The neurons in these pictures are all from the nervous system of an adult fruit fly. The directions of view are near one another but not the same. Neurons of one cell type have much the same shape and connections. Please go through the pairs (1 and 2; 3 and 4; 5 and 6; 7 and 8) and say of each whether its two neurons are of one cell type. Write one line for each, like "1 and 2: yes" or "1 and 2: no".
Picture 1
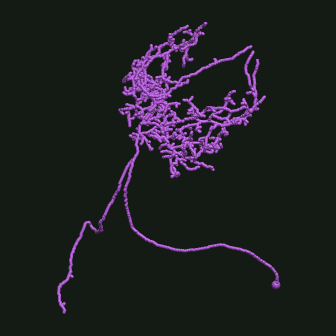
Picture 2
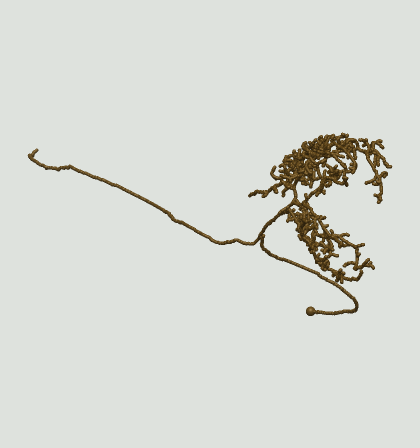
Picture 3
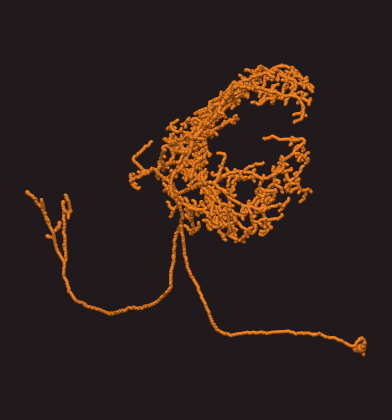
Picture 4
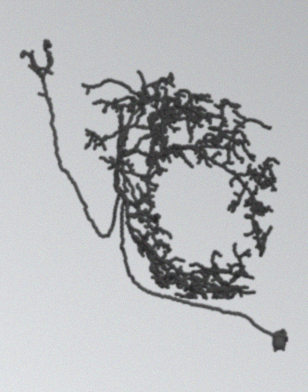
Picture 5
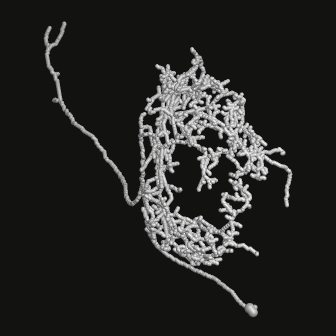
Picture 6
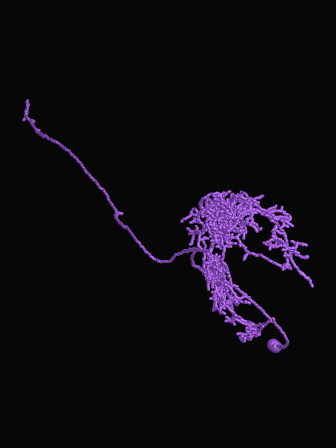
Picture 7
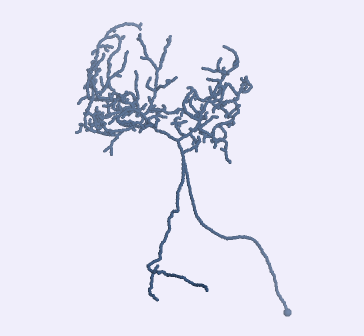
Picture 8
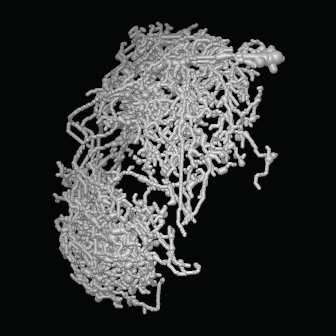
1 and 2: yes
3 and 4: yes
5 and 6: yes
7 and 8: no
